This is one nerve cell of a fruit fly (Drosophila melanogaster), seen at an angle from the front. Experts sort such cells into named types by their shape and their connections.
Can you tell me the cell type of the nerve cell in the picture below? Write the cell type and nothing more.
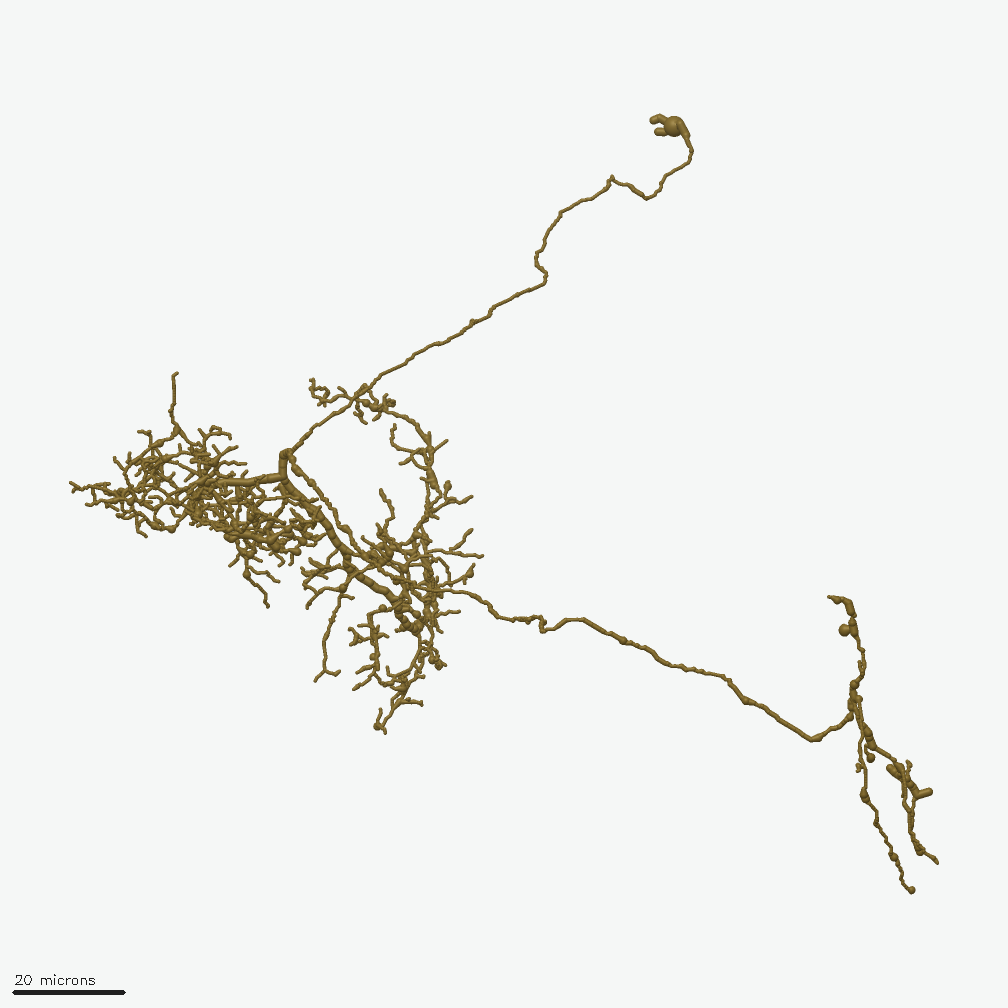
LAL194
